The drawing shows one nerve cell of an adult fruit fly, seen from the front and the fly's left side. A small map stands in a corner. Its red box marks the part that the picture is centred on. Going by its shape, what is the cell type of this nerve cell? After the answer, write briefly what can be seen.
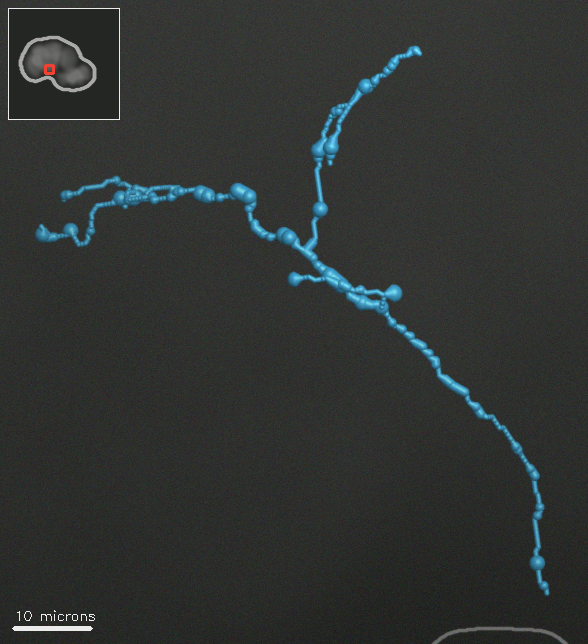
It is of cell type TPMN1. It is a sensory neuron entering the brain. No cell body is drawn. From top to bottom in the picture it spans about 70 microns. There are a dozen or fewer branch ends.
